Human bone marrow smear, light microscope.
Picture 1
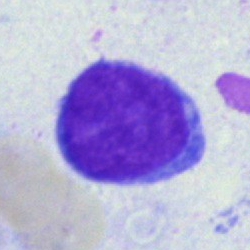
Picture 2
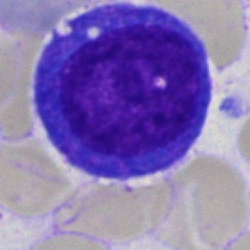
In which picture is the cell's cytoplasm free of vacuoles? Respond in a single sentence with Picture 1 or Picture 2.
Not a single vacuole is visible in the cytoplasm of the cell in Picture 1.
